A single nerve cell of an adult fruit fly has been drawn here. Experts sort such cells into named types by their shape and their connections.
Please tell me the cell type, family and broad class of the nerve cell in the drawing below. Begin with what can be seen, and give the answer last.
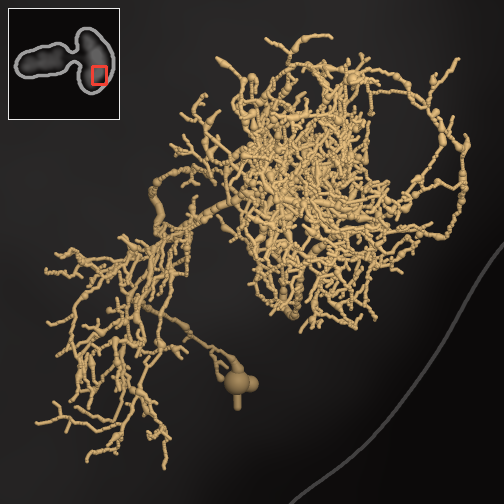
It lies in the brain. The cell body is at the bottom of the picture. More than a hundred branch ends can be seen. The cell type is LHAV1e1. Its family is LHAV. It is a central-brain intrinsic neuron.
